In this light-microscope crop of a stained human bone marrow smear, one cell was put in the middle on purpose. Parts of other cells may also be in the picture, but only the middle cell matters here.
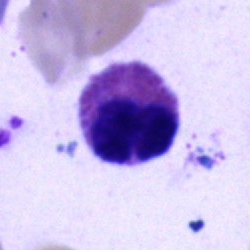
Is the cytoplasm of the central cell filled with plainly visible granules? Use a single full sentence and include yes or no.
Yes, many granules can be seen in the cytoplasm of the cell.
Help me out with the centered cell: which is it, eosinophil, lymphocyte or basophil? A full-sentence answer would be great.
The centrally located cell in the crop is an eosinophil.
